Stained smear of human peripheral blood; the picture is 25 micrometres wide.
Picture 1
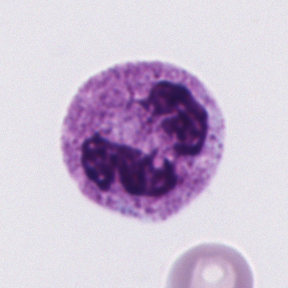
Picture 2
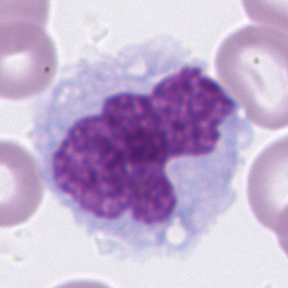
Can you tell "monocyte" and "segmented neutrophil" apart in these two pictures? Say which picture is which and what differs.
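The segmented neutrophil appears in picture 1 and the monocyte in picture 2. The cytoplasm of the segmented neutrophil is abundant and pinkish-lilac, whereas that of the monocyte is pale greyish blue.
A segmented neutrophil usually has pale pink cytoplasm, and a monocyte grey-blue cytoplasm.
Fine pinkish-violet granules are spread evenly through the cytoplasm in picture 1, while no coarse coloured granules are seen in picture 2.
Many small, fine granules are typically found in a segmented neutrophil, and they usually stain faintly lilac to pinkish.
Picture 2 instead shows a few small clear spots in the cytoplasm near the cell edge.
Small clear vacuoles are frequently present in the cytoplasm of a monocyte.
The outline in picture 1 is round with a smooth edge, and the cell is about 14 micrometres across; the border in picture 2 is irregular and faintly ruffled. In the segmented neutrophil the chromatin is dark purple and coarsely clumped, with no nucleoli to be seen. A single red cell lies apart from it near the lower right corner of picture 1, while in picture 2 red cells lie around the cell without overlapping it.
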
